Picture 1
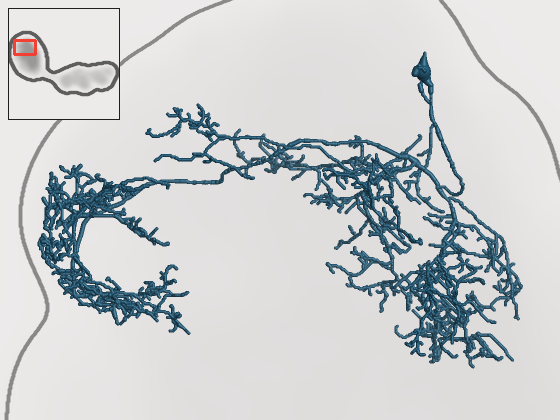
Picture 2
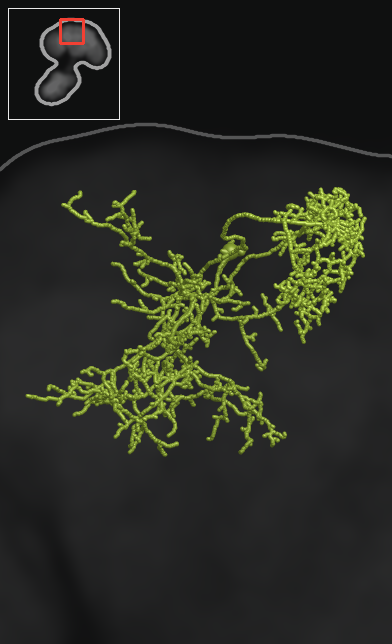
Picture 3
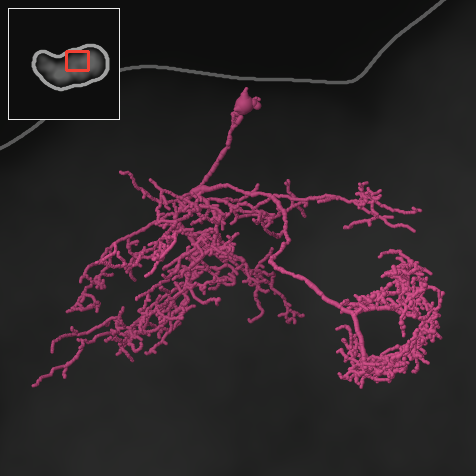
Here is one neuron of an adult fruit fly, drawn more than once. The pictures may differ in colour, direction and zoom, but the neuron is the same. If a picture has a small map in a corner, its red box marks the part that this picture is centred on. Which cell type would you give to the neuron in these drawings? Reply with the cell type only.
CRE075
